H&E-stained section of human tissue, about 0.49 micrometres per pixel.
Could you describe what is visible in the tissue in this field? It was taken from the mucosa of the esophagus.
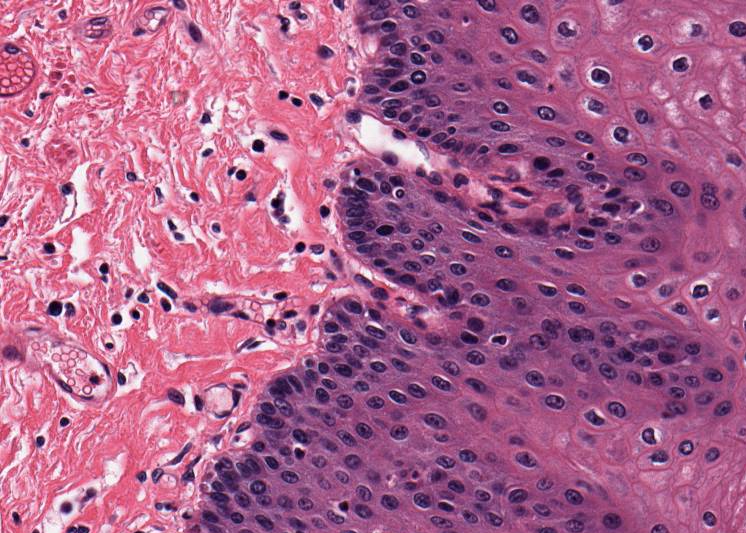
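The epithelium is stratified squamous. Its cells enlarge and gain more pink cytoplasm toward the right edge. The basal cells along the stromal border are crowded, with darker, oval nuclei than the cells above. That border follows an irregular, undulating line from top to bottom of the field. On the left, the stroma consists of loose, wavy pink collagen fibres with scattered small dark nuclei between them.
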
